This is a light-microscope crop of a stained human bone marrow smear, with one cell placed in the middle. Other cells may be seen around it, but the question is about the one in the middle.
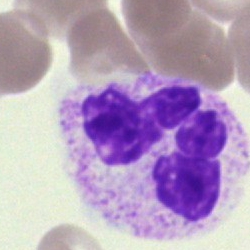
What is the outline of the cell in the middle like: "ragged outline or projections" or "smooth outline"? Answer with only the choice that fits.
Smooth outline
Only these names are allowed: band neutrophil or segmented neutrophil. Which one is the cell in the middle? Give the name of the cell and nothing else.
segmented neutrophil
